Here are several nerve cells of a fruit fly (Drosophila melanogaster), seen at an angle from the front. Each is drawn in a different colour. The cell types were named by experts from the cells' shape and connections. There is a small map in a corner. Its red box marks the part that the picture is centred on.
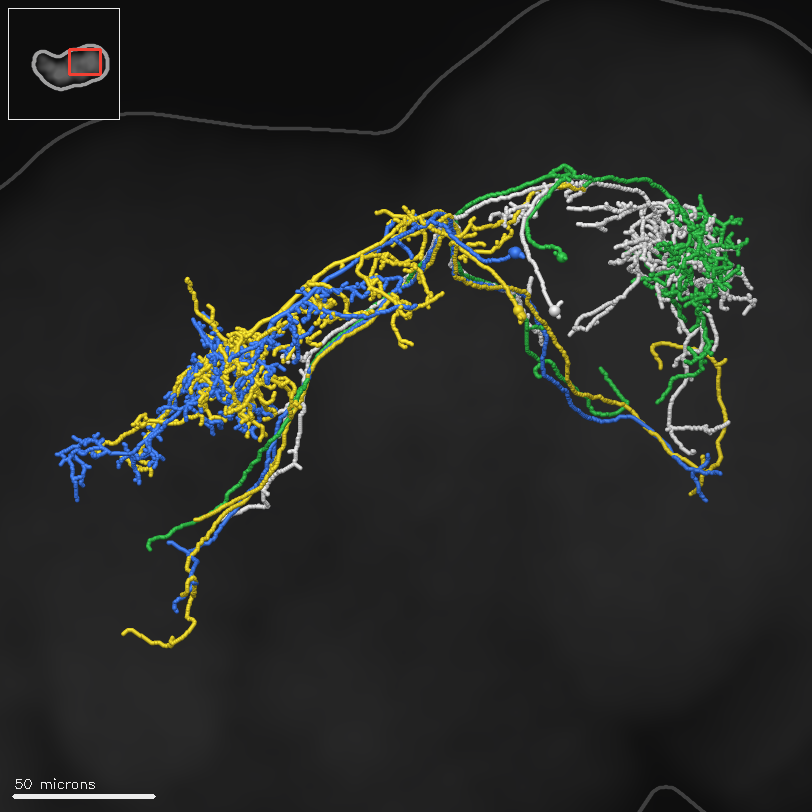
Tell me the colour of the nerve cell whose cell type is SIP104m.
blue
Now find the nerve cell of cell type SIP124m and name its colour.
green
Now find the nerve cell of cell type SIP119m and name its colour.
white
